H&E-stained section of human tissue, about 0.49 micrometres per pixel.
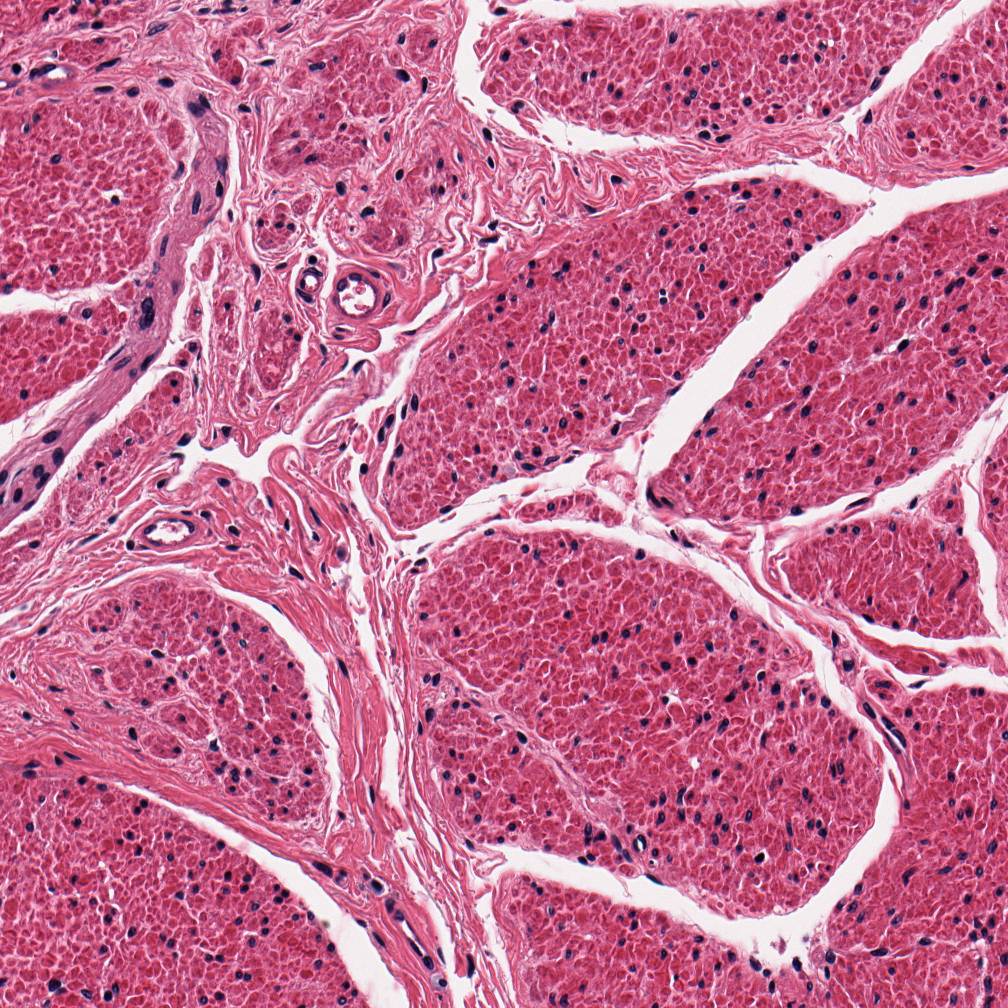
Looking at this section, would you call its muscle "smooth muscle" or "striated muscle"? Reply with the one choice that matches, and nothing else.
Smooth muscle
